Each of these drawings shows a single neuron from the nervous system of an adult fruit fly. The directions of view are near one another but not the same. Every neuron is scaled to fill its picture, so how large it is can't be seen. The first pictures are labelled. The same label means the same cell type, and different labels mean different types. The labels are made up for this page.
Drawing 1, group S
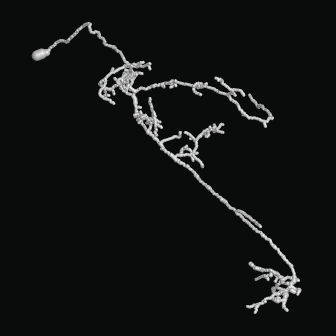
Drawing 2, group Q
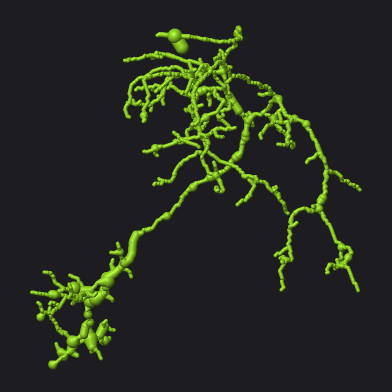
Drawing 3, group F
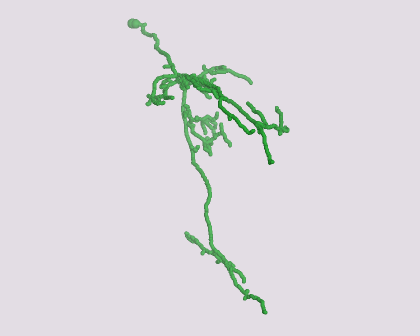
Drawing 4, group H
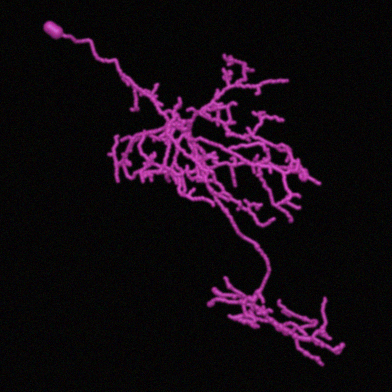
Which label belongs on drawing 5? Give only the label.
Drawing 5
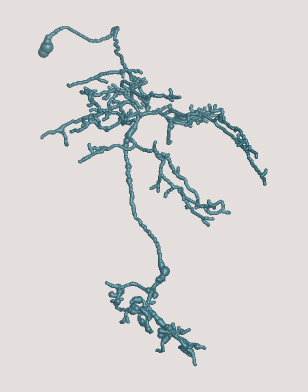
group H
